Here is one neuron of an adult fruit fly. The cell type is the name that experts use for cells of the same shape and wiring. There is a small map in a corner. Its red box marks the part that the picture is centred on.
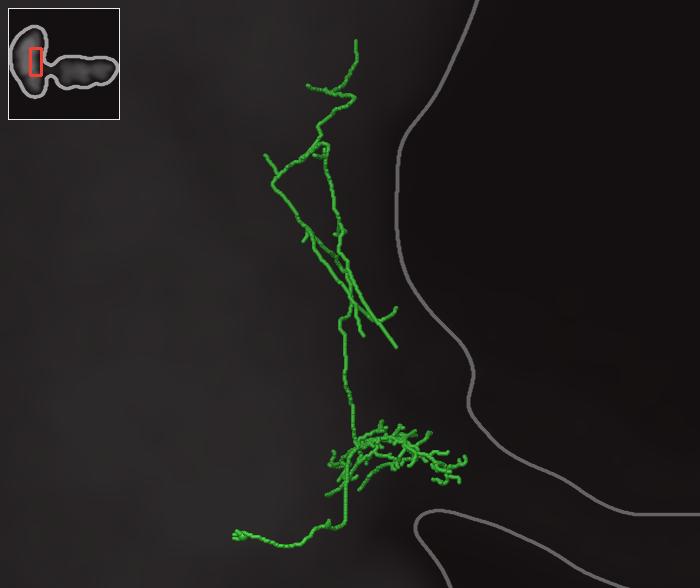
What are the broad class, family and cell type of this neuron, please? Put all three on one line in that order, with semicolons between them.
central-brain intrinsic neuron; hemilineage LB3; GNG382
